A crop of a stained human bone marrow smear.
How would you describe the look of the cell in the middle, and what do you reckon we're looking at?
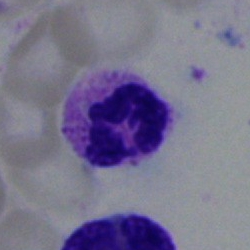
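Round in outline, the cell has its nucleus set off-centre toward the right, so most of the cytoplasm lies on the left. No nucleoli are visible in the nucleus. The cell is a segmented neutrophil.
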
